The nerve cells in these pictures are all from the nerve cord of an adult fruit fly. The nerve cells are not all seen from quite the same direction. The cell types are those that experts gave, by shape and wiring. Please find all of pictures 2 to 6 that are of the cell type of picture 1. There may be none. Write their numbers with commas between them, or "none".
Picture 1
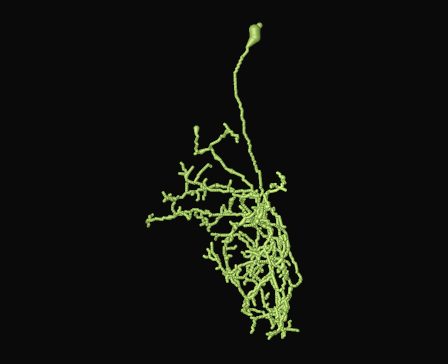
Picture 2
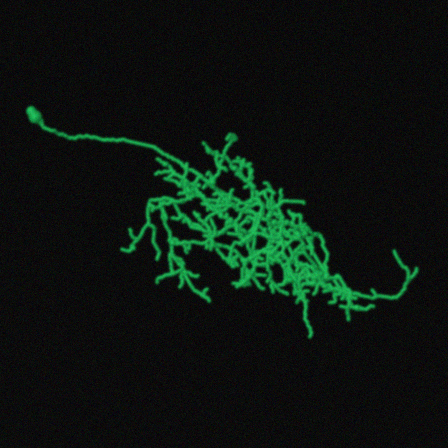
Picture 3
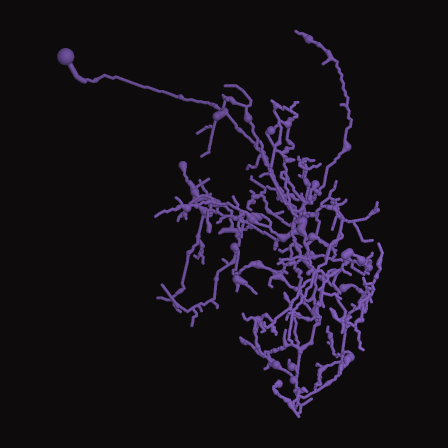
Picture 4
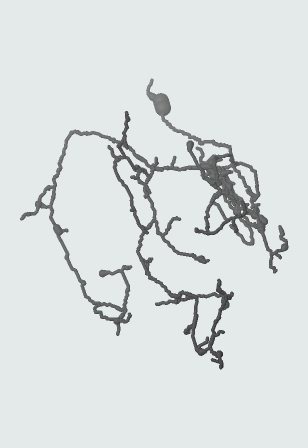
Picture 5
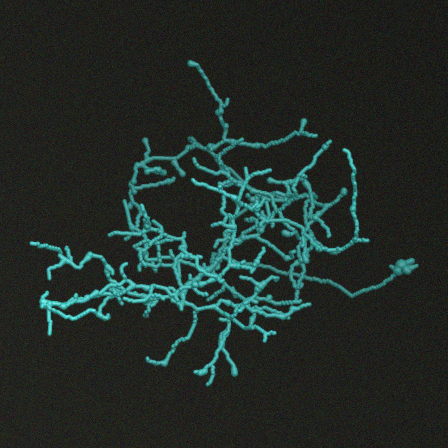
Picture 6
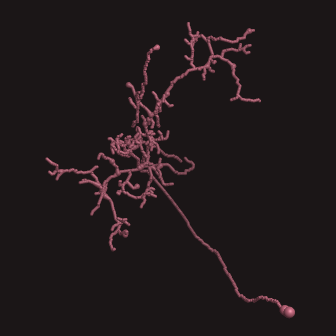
2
